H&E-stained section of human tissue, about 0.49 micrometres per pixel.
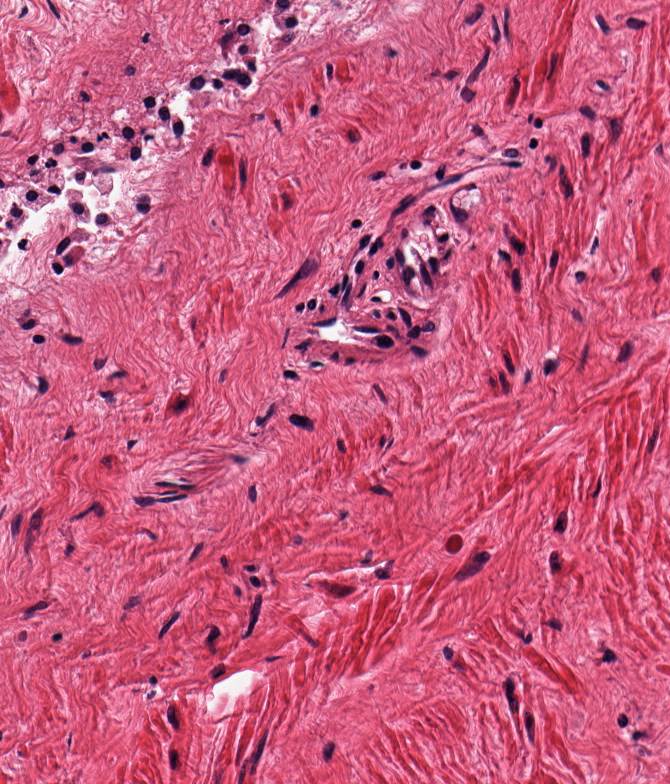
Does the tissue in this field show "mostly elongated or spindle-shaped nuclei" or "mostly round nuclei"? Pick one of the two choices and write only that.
Mostly elongated or spindle-shaped nuclei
